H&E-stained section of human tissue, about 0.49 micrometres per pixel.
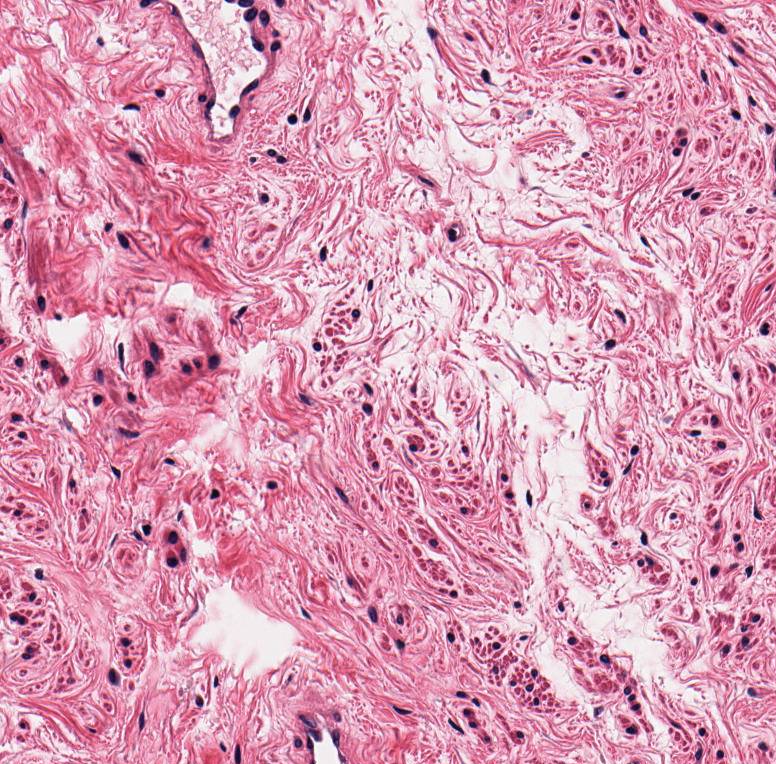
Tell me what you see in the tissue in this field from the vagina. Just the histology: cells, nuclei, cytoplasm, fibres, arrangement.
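Field filled by wavy pink collagen fibres running in many different directions. Nuclei sparse, small, dark, mostly spindle-shaped or oval. No epithelium in the field. No fat cells.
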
